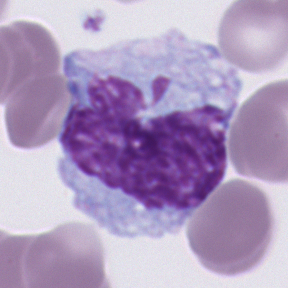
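Monocyte, in a stained peripheral blood smear. Its outline looks irregular and a little ragged, not smoothly round. The nucleus is folded, and I can follow a deep cleft cutting into it from the top. I can't make out any nucleoli. The cytoplasm has a faintly mottled, foamy texture, dotted with small pale spots.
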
